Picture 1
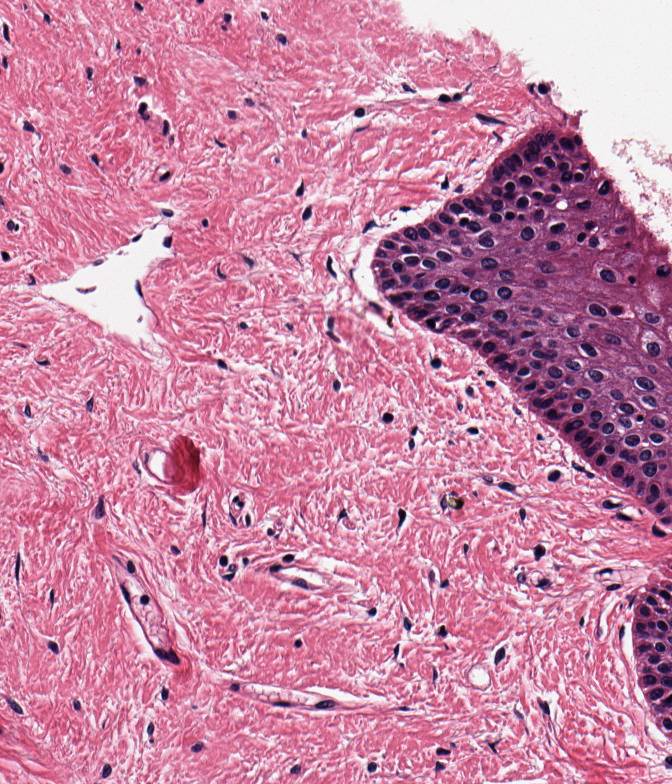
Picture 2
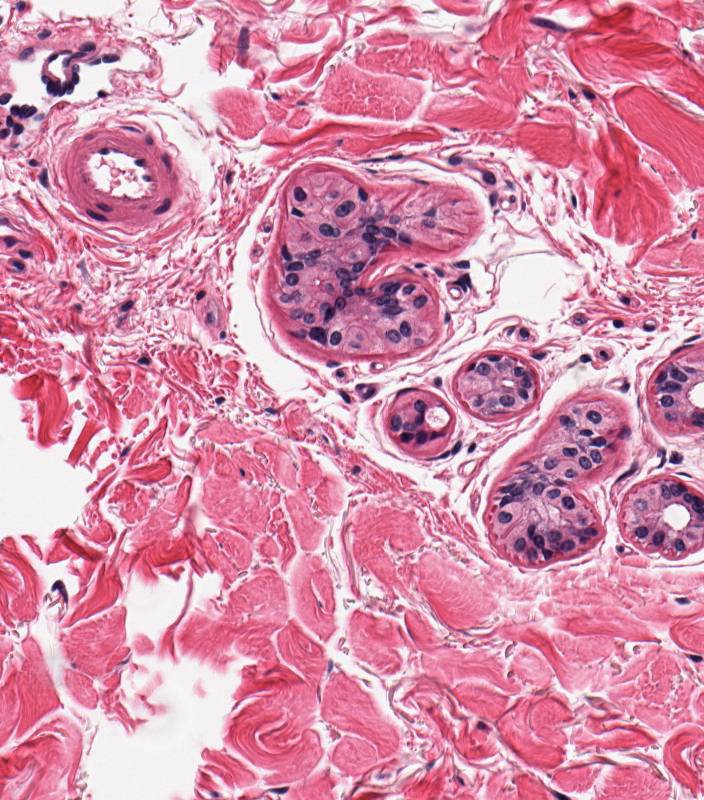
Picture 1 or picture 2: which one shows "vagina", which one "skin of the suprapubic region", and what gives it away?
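Vagina in picture 1; skin of the suprapubic region in picture 2. Vagina: stratified epithelium along the right edge, fibrous stroma elsewhere. Basal epithelial nuclei crowded, dark, oval; cells toward the surface with more pale cytoplasm. No anucleate keratin layer on the surface. Stroma dense pink collagen in wavy, interlacing bundles, with scattered spindle-shaped fibroblast nuclei. Skin: cluster of rounded epithelial tubule profiles in the upper middle and right, cut in cross and oblique section. Tubule lining cuboidal, nuclei round to oval and dark, cytoplasm pale pink to lilac. Lower half: bright pink fibre bundles cut in many directions, few nuclei.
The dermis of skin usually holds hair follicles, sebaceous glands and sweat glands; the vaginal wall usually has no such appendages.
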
